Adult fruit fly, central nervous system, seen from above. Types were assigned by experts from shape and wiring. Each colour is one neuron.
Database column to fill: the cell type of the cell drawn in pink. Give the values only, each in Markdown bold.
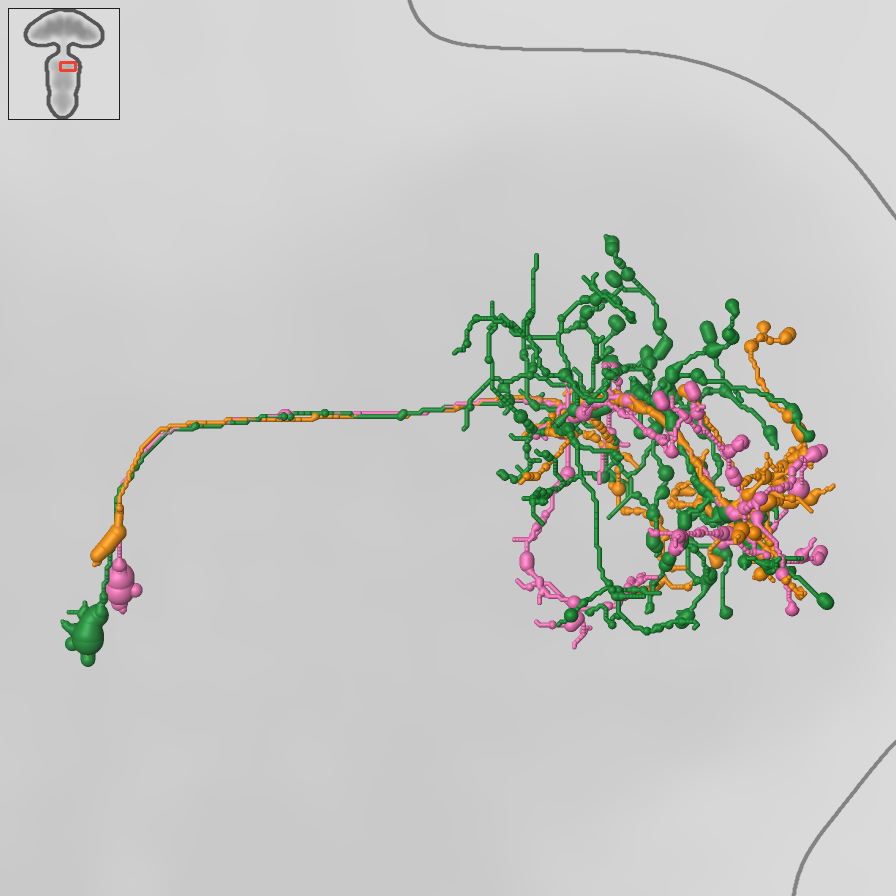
**IN13B096_a**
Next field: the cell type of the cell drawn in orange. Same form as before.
**IN13B096_b**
